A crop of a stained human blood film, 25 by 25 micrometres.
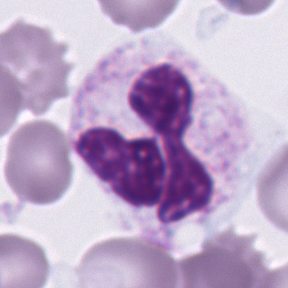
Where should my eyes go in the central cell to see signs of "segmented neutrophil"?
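In the central cell, the nucleus is divided into three lobes. Its chromatin is dense and stains dark purple.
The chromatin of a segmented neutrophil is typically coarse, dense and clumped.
The dense chromatin seen here agrees with that. The cytoplasm is abundant and pale pinkish-lilac, with fine small lilac-pink granules scattered through it. The central cell is a segmented neutrophil.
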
